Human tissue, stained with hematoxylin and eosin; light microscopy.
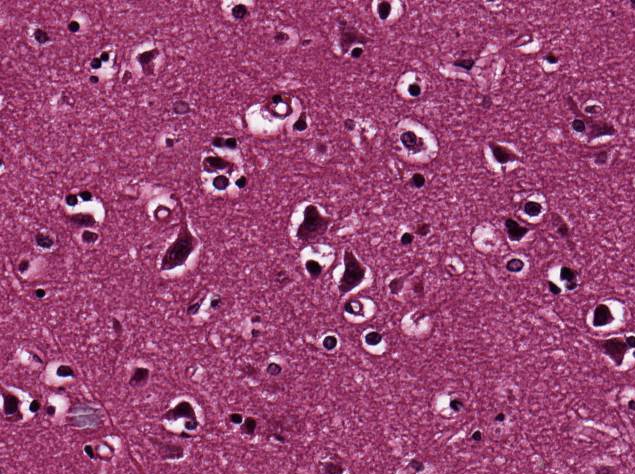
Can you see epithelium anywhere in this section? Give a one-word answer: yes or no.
No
